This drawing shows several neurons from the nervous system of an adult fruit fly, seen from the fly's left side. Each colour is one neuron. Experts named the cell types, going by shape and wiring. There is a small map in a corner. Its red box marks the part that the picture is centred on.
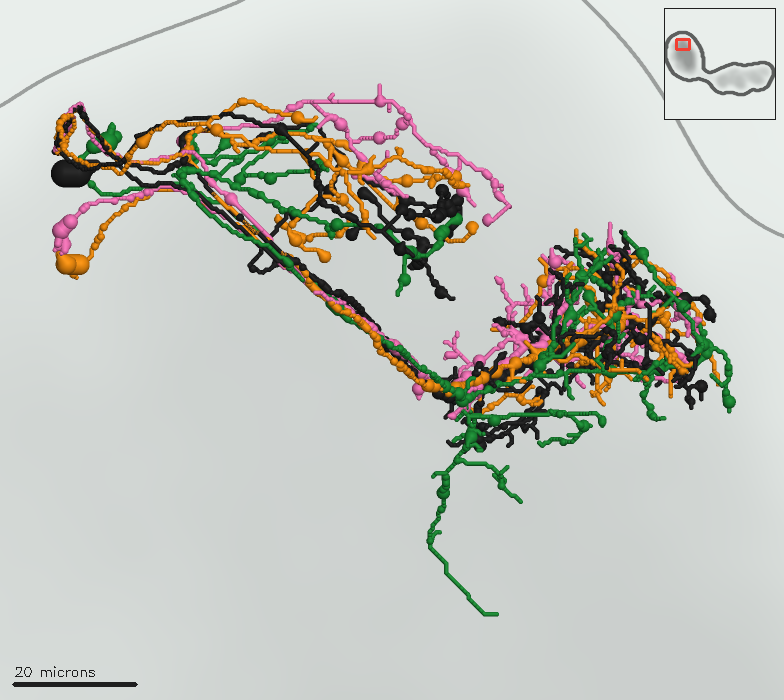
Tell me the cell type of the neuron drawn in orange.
CB2184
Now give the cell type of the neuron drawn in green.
CB3208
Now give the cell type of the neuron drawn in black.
CB1924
